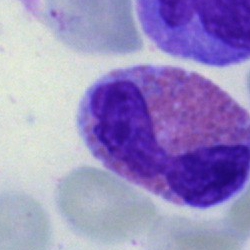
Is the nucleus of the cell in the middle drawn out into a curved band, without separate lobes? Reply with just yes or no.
Yes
